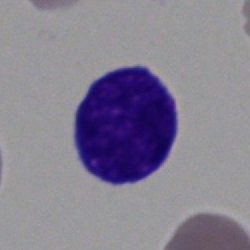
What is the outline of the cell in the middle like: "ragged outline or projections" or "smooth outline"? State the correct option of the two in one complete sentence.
This cell has a smooth edge with no projections, blebs or tags.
